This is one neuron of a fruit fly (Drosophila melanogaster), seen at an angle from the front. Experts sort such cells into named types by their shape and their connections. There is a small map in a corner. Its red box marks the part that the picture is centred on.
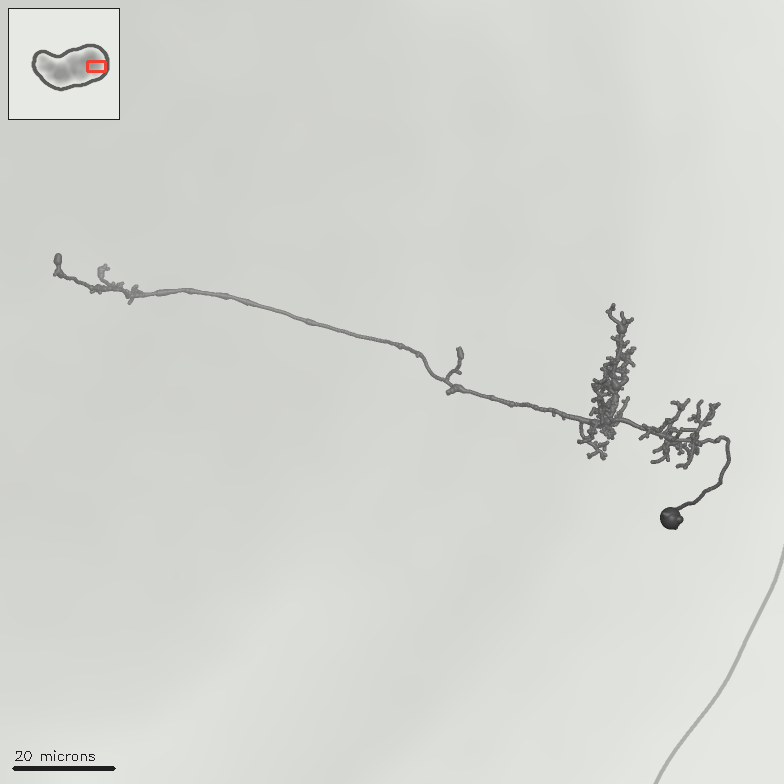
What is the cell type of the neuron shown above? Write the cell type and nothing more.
TmY3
